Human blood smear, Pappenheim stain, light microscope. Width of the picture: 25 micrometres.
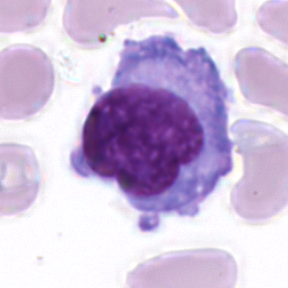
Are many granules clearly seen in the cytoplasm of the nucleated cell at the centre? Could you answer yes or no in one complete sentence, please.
No, the cytoplasm of this cell holds no visible granules.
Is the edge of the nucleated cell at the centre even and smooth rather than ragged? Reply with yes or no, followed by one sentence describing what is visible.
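No. The cell outline is irregular, with a ragged, frayed edge along the top.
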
